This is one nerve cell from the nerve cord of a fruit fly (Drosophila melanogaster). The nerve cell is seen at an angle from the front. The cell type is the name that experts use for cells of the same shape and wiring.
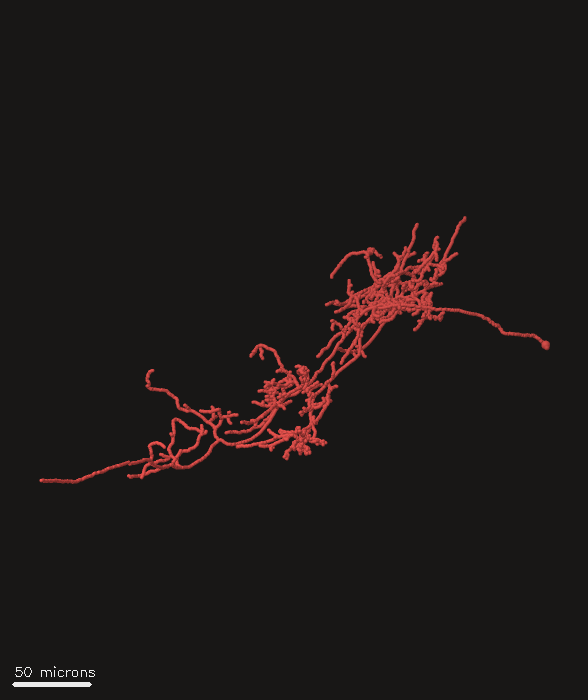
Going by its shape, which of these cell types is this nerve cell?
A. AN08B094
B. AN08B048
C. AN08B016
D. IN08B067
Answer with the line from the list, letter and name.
C. AN08B016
